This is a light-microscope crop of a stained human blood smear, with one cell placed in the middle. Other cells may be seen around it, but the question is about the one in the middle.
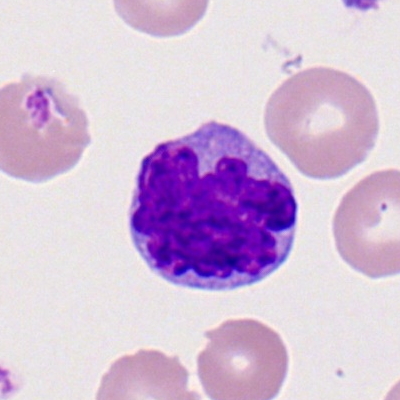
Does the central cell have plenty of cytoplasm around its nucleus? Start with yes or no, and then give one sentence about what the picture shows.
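No. The nucleus fills most of the cell.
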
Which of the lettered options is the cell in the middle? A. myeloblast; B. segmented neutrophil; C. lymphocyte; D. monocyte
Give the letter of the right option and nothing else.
D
